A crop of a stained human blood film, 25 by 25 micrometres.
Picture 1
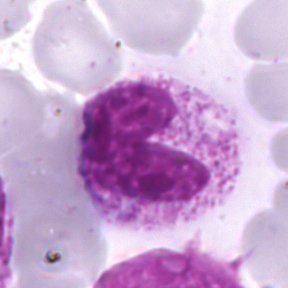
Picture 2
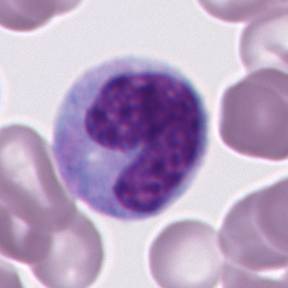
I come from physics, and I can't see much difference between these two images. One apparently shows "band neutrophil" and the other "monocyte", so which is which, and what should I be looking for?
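Band neutrophil: picture 1. Monocyte: picture 2. Check one, cytoplasm colour: pale pink in the band neutrophil, pale greyish-blue in the monocyte.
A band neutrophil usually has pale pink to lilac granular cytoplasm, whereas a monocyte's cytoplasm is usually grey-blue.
Check two, cytoplasmic contents: the monocyte has no coarse granules, and a small pale spot lies left of its nuclear notch. Check three, nucleoli: none are visible in either nucleus.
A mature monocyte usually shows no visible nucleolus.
Check four, outline: both cells are roughly round, the monocyte's outline smooth as well. Check five, size: the monocyte nucleus measures about 12 by 10 micrometres. Check six, neighbours: red cells surround the monocyte without overlapping it, and part of another nucleated cell shows at the bottom edge of picture 1.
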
